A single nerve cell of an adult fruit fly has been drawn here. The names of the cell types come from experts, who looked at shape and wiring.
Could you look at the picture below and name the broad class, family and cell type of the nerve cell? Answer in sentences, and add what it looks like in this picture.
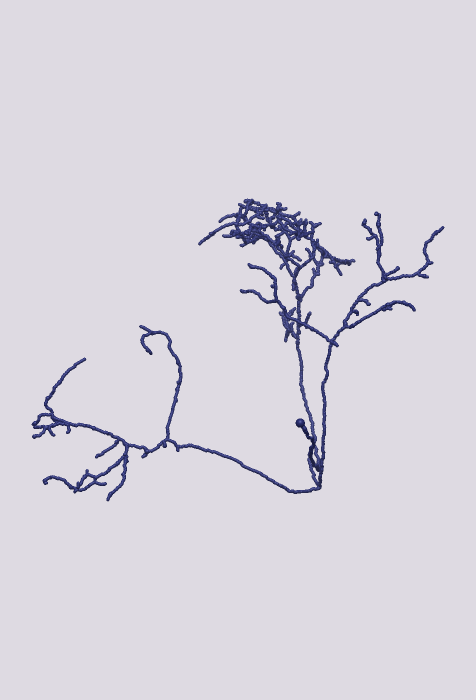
This is a central-brain intrinsic neuron. Its family is hemilineage DM1_antero_dorsal. It is of cell type SMP476. The picture shows dozens of branch ends. As drawn here it is wider than it is tall.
